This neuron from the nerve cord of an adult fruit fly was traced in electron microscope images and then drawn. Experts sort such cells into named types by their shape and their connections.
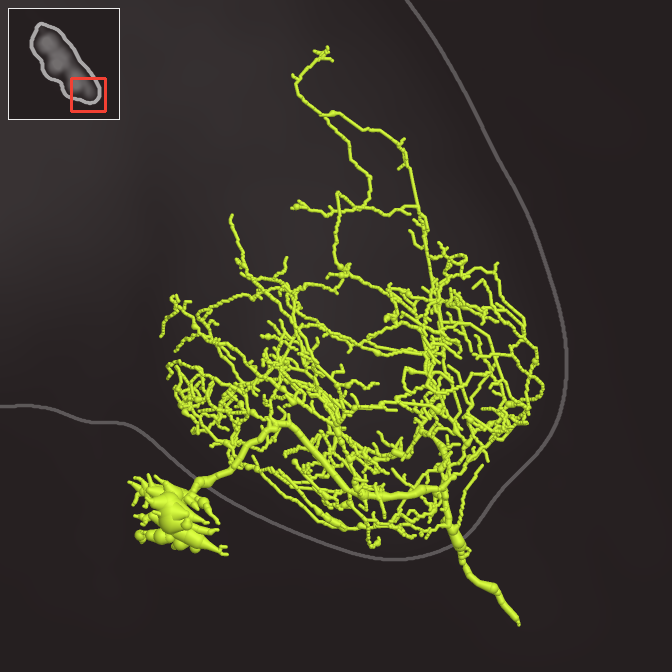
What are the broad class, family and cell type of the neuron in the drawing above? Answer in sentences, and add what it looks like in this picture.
It is an efferent neuron of the nerve cord. The family is hemilineage 00B. Its cell type is EN00B012. The picture shows more than a hundred branch ends. In this view it is taller than it is wide.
